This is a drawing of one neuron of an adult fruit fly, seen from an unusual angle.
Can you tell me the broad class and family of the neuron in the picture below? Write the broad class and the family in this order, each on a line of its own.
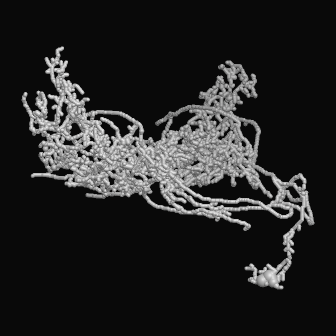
nerve-cord intrinsic neuron
hemilineage 00A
